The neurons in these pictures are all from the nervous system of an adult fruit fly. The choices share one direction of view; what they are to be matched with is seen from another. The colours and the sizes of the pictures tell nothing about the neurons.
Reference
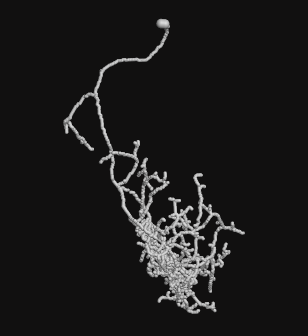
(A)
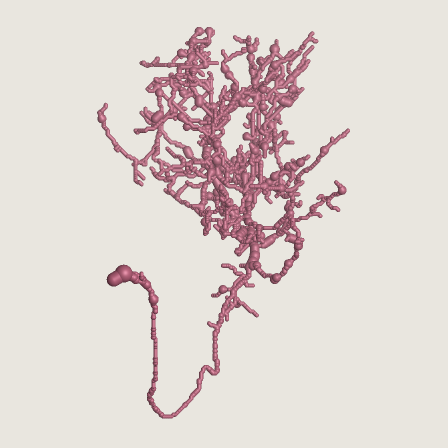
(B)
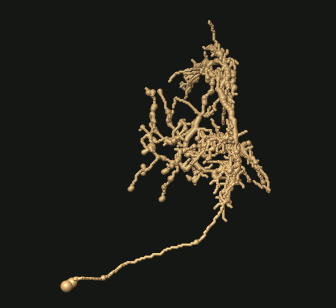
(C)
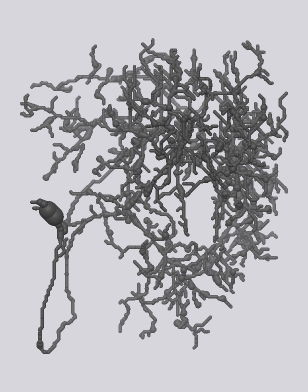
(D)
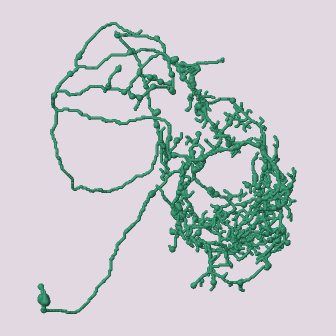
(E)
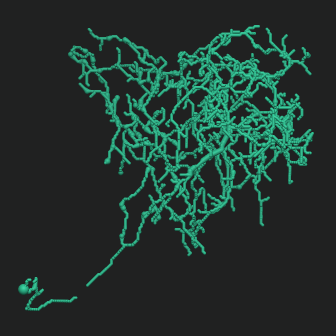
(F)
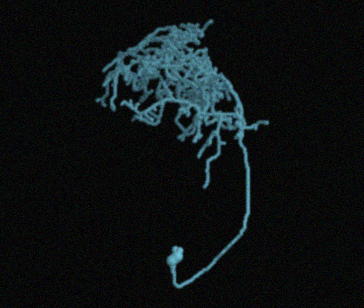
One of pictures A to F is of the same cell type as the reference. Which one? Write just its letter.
F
